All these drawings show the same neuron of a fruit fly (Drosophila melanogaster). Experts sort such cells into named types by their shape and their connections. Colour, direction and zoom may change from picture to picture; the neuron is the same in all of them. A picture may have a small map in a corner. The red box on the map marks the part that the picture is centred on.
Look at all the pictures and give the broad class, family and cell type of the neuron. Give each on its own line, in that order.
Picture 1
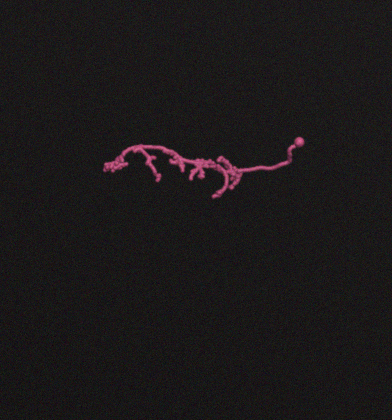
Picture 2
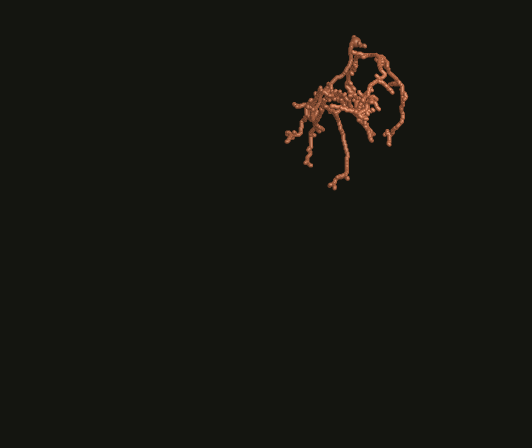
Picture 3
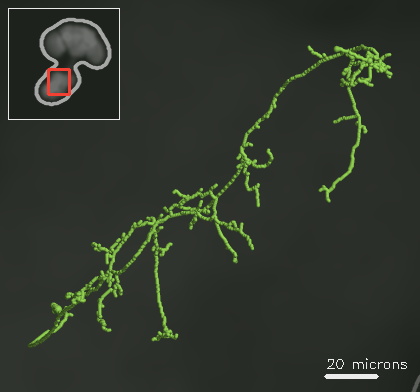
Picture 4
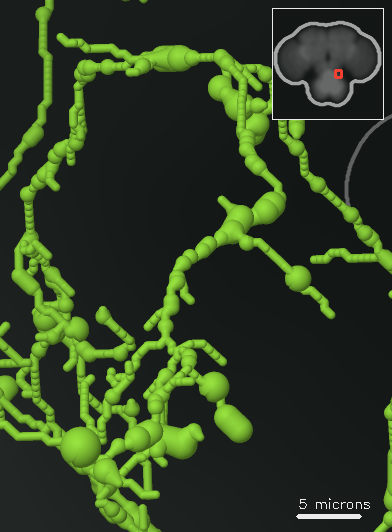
nerve-cord intrinsic neuron
hemilineage 03B
IN03B083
